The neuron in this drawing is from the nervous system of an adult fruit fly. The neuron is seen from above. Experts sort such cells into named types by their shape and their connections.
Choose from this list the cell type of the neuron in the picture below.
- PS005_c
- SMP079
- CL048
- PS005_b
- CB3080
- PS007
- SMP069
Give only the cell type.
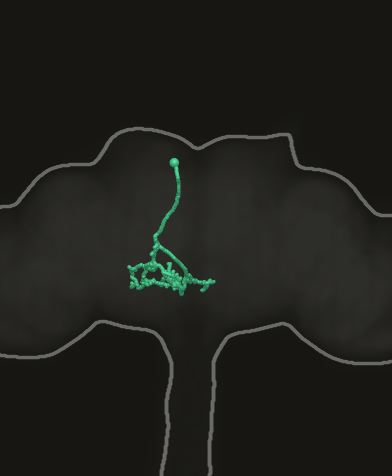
PS005_c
